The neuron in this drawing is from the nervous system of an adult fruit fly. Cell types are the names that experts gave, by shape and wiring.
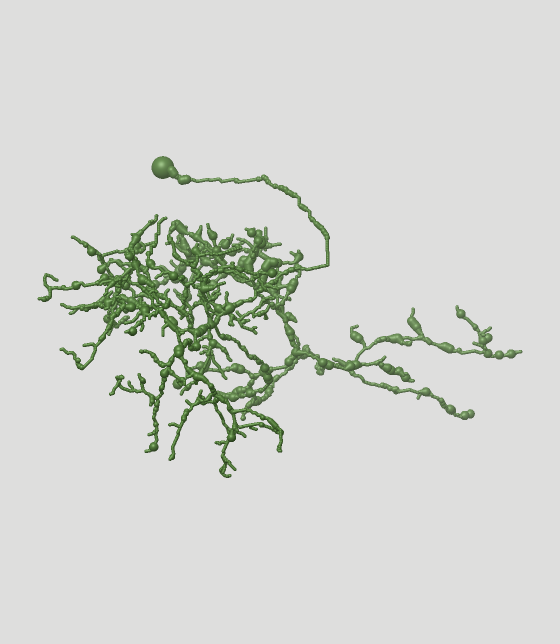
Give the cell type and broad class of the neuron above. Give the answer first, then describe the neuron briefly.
It is of cell type SMP075. It is a central-brain intrinsic neuron. The cell body can be seen at the upper left of the picture. As drawn here it is wider than it is tall.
